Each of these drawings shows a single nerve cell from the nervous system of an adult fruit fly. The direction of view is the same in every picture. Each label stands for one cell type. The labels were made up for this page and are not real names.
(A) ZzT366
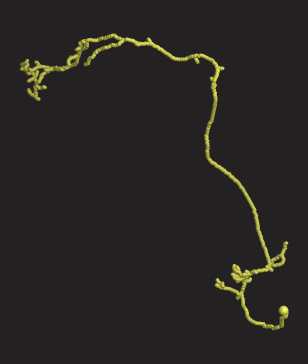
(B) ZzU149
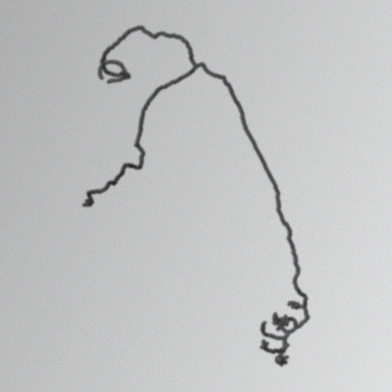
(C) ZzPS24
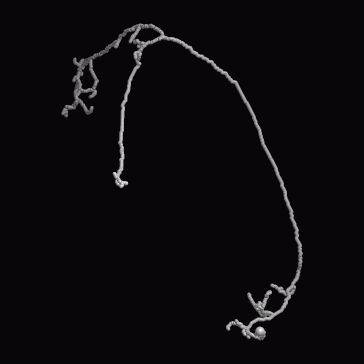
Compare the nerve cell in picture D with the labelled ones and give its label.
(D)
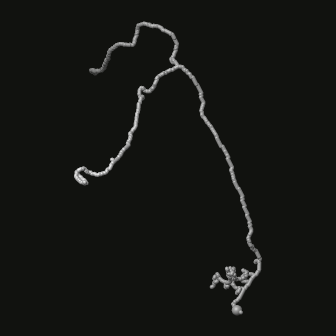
ZzU149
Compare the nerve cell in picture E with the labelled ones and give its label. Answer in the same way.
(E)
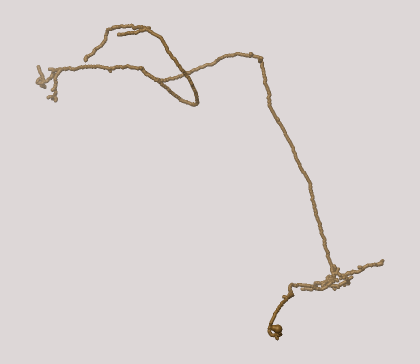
ZzT366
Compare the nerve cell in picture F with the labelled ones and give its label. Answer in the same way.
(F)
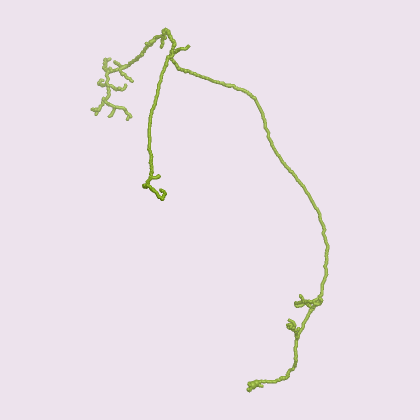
ZzPS24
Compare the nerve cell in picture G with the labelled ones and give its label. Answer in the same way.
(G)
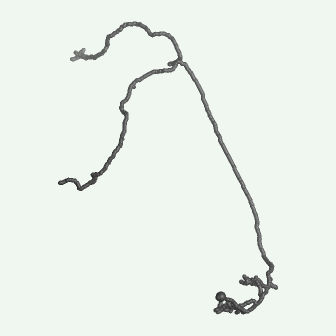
ZzU149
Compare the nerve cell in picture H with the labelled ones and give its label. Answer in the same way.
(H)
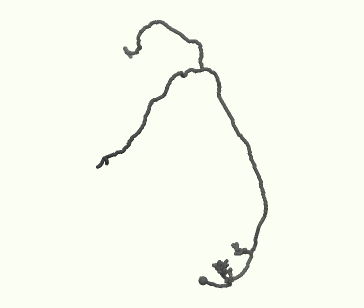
ZzU149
